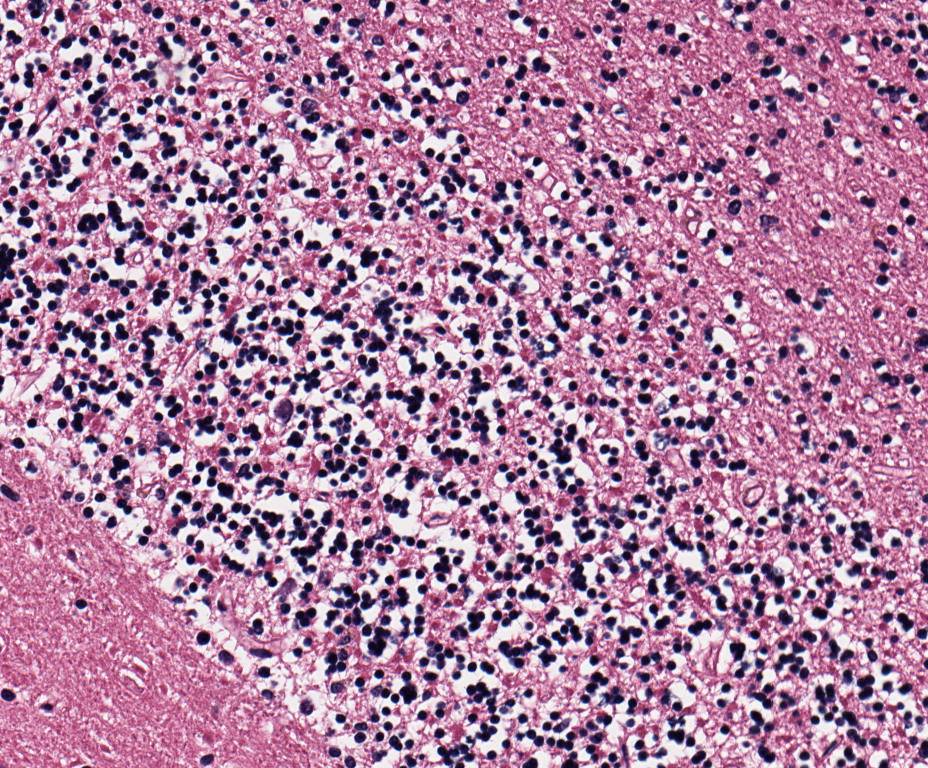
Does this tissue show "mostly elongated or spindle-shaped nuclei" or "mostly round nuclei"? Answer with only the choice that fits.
Mostly round nuclei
